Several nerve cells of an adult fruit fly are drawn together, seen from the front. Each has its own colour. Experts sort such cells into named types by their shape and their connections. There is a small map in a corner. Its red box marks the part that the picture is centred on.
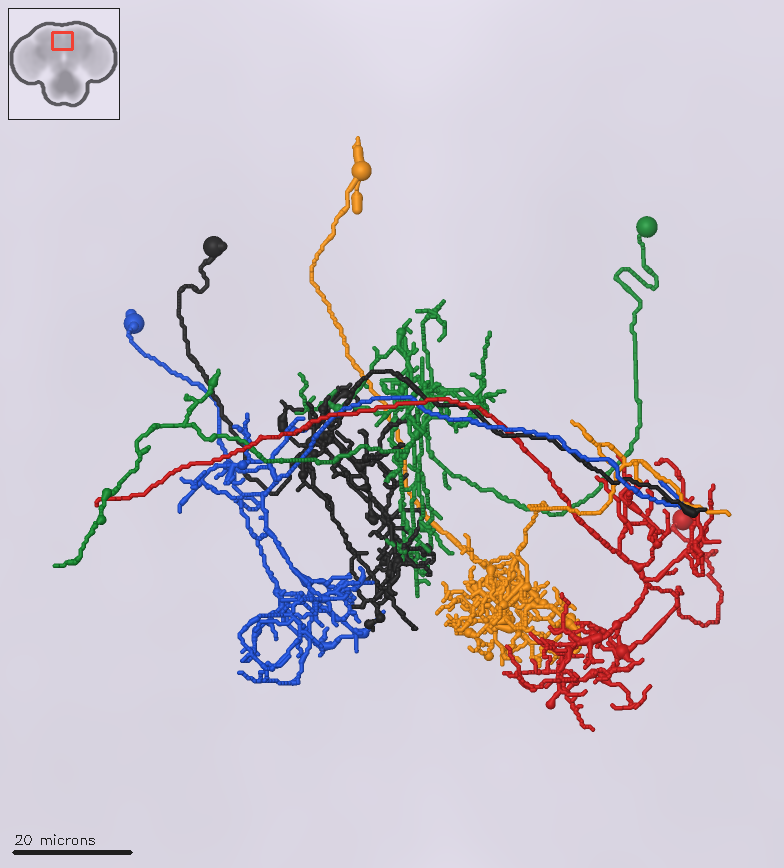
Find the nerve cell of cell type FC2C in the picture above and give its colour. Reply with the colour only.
green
